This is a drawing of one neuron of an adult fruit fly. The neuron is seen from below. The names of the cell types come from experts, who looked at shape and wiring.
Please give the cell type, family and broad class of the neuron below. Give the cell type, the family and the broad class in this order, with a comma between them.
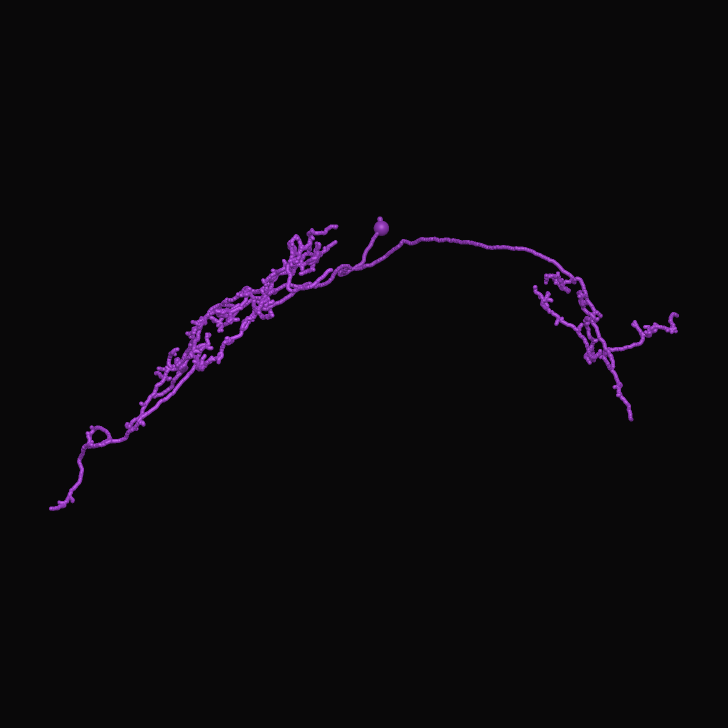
MeVP14, MeVP, visual projection neuron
